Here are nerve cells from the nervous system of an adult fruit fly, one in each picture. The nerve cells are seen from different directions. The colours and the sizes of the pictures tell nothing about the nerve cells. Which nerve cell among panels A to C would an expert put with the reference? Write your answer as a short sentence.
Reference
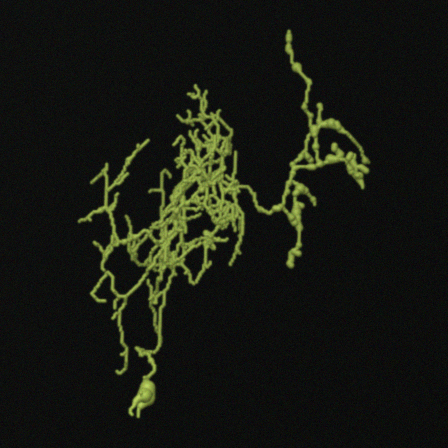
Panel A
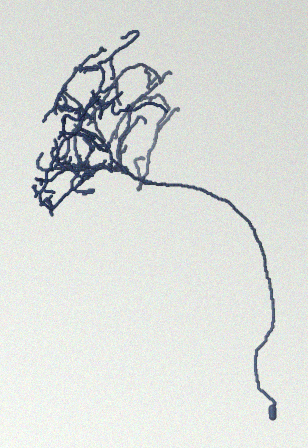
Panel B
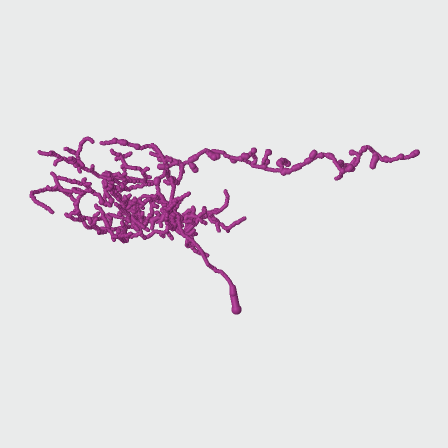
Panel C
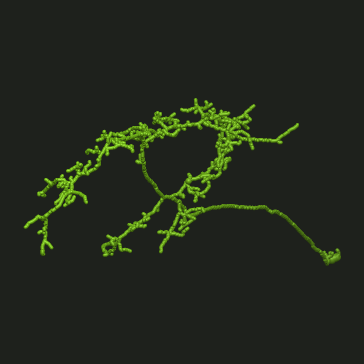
The nerve cell in panel B is of the same cell type.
